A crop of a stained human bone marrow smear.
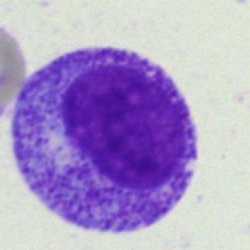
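Myelocyte, the cell in the middle, with a round, smooth outline. Its nucleus sits off-centre toward the upper right. Numerous purple granules crowd the cytoplasm. Beside the left edge of the nucleus lies a pale zone with few granules.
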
